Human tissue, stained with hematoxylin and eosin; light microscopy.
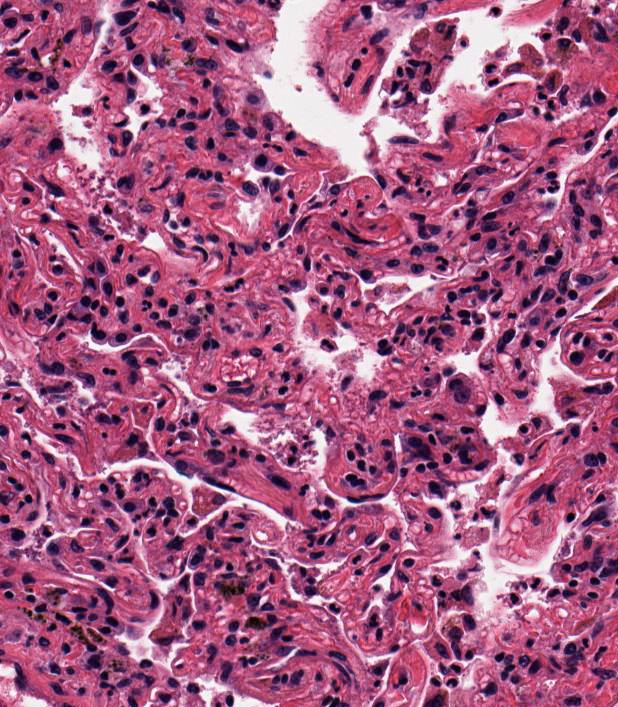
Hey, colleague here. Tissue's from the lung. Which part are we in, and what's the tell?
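The field shows alveolus. Layout: the whole field is an irregular meshwork of pink septa, thickened here, separating narrow branching spaces. Nuclei: dark, oval to elongated ones are densely scattered through the septa. Lining: plump cells with dark rounded nuclei sit along the edges of many spaces. Contents: several spaces near the centre hold loose cells and pale granular debris.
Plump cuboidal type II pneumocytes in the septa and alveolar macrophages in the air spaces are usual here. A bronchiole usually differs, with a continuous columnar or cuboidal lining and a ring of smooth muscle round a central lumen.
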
